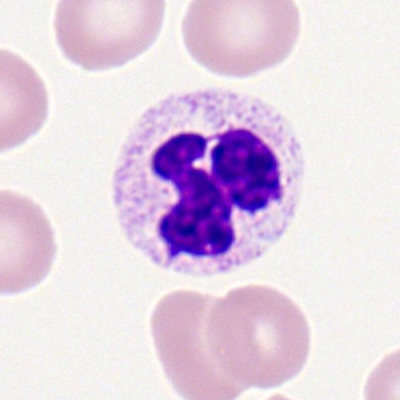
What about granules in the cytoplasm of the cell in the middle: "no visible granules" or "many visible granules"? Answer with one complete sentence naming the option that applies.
What is seen in the cytoplasm of this cell is many granules.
